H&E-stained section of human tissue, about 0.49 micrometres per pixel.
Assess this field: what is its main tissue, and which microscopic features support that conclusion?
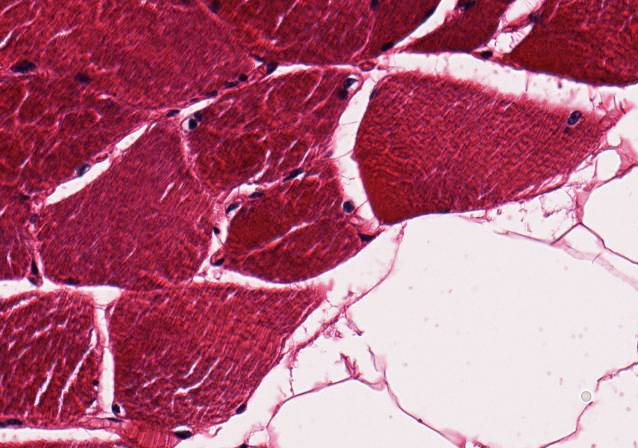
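This field mainly shows skeletal muscle. Closely packed polygonal fibres, cut in cross section, fill the upper and left parts, and their cytoplasm stains deep red with a finely mottled texture.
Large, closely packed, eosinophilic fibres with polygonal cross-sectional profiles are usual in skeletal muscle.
The dark nuclei here lie at the fibre edges rather than in the centres.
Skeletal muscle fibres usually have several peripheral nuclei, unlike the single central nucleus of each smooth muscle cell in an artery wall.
Large, thin-walled, empty adipocytes occupy the lower right.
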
